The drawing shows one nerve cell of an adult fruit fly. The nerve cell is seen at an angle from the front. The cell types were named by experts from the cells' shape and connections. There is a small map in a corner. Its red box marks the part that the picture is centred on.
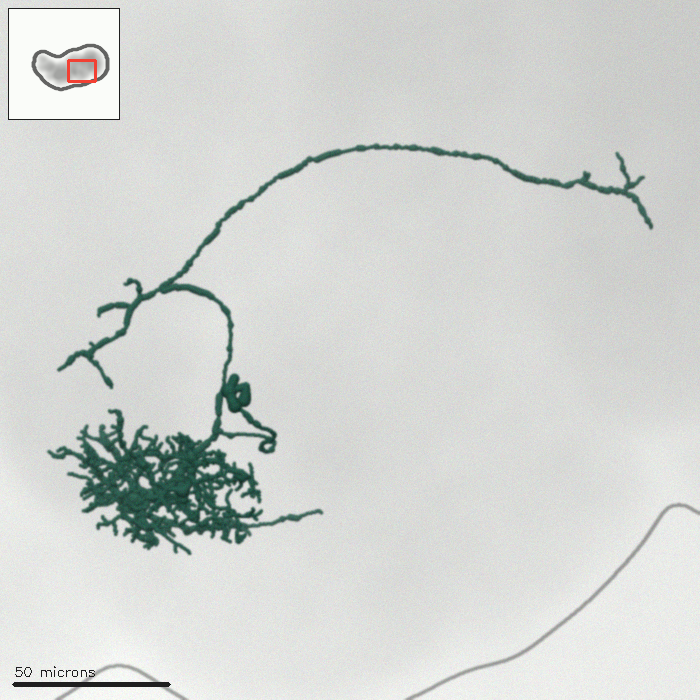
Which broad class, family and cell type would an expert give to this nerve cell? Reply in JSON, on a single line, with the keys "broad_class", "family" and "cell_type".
{"broad_class": "central-brain intrinsic neuron", "family": "hemilineage ALl1_ventral", "cell_type": "SAD053"}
